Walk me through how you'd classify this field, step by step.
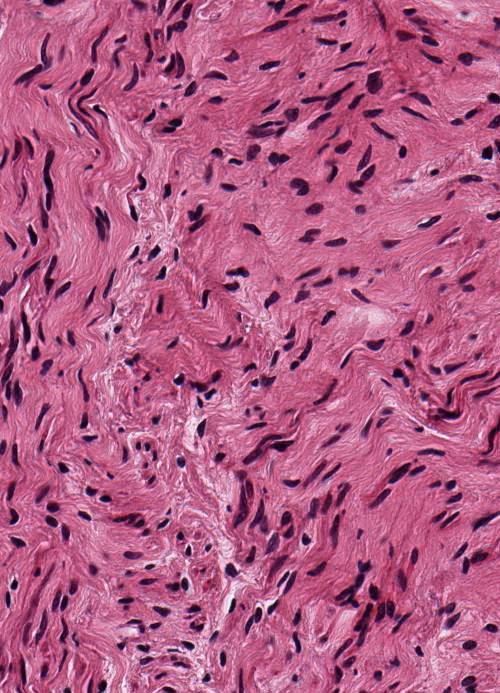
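I'd call this dense connective tissue: spindle cells in pink fibrillary stroma throughout, with no epithelium or glands.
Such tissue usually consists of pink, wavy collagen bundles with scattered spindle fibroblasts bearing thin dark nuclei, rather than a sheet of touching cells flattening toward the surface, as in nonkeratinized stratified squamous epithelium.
The fine, wavy eosinophilic collagen fibres here fit that. Many nuclei are wavy or S-shaped with tapered ends, uniformly dark blue-purple, without prominent nucleoli.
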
